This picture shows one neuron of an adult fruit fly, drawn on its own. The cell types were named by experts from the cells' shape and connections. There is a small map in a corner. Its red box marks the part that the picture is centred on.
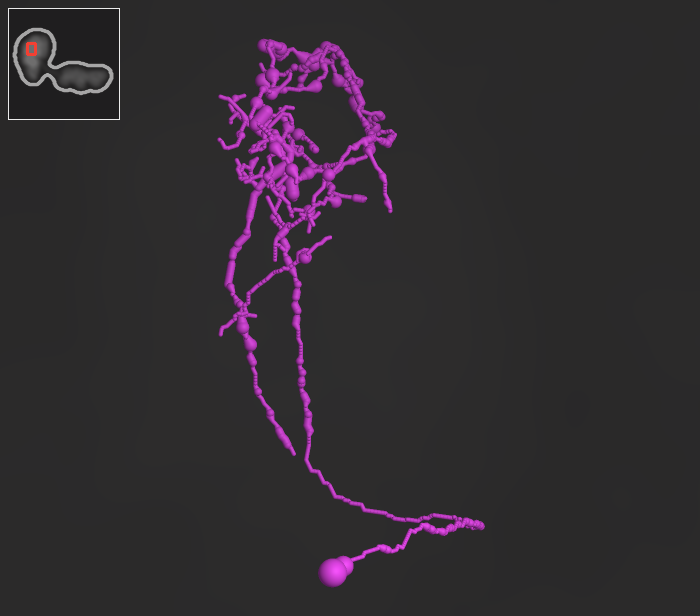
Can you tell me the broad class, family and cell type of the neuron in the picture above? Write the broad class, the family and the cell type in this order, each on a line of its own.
central-brain intrinsic neuron
hemilineage SLPpl1
SLP268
